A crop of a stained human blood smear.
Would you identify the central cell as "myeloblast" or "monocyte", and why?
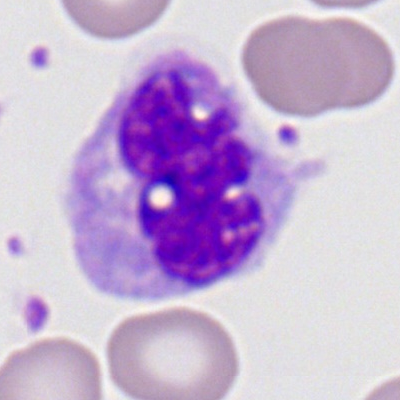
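This is a monocyte, not a myeloblast. Look at the edge first: the outline is irregular rather than smoothly round, and a small tapering projection of cytoplasm sticks out from the right. The cytoplasm is abundant and pale greyish-blue. Notice too that it forms a wider rim on the left side of the nucleus than on the right.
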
